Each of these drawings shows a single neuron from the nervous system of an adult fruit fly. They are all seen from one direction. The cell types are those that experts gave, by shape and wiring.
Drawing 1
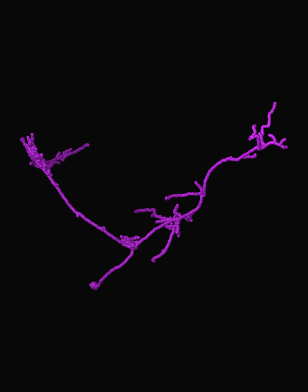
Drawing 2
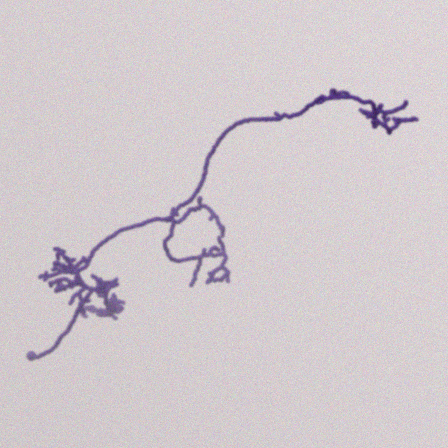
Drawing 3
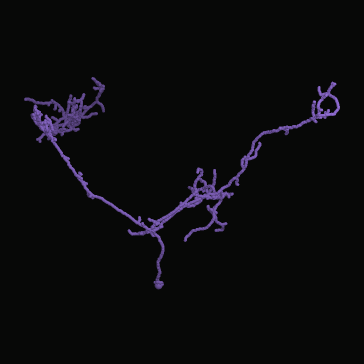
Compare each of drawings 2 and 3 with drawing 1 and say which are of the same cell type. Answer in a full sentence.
Drawing 3 is of the same cell type.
